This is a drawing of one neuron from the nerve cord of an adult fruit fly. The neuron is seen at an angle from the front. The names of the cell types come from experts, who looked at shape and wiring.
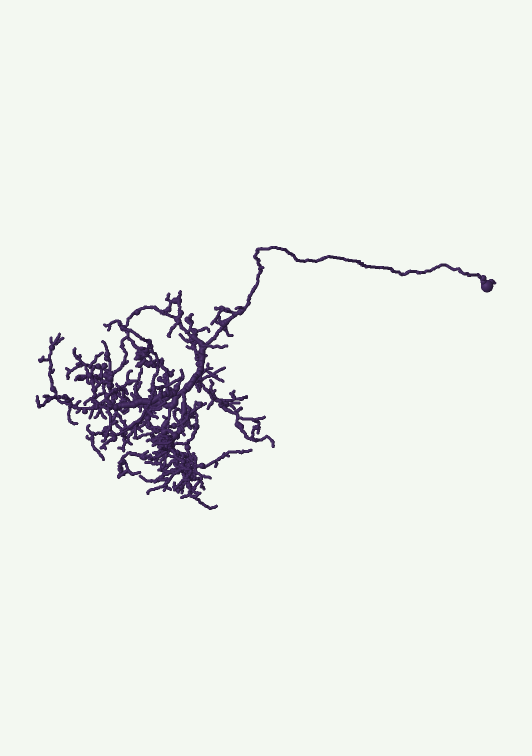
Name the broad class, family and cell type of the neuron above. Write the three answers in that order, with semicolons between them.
nerve-cord intrinsic neuron; hemilineage 03A; IN03A031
